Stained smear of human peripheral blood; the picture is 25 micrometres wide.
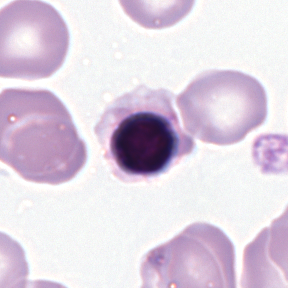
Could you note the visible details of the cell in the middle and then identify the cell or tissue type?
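Starting with the nucleus, its chromatin is dense and dark purple throughout. Turning to the cytoplasm, it is pale lilac-grey and widest above the nucleus. Finally, the cell outline is irregular, with small ruffled projections. The cell is a normoblast.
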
